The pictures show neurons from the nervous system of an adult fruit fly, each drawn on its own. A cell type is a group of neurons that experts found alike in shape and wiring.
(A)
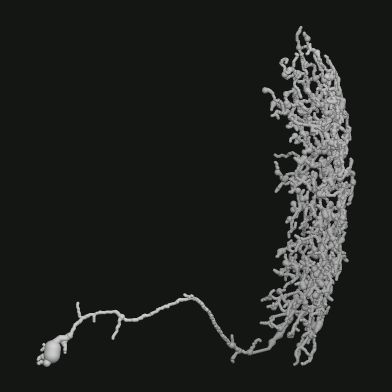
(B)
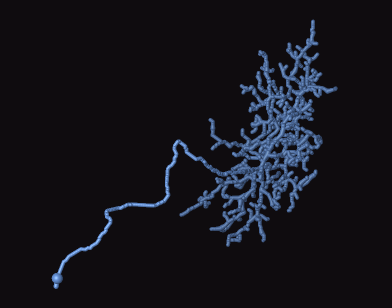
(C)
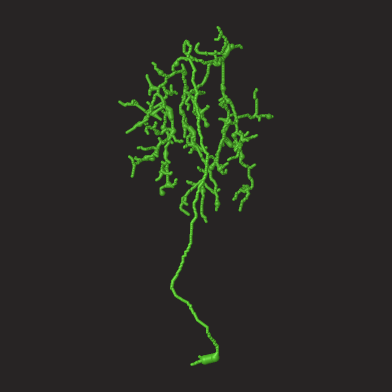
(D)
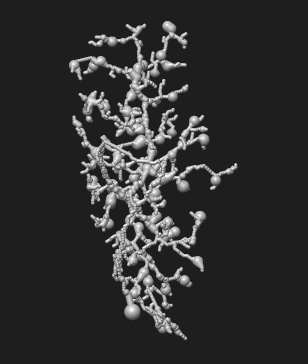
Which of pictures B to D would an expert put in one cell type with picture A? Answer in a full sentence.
None of them is of the same cell type.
